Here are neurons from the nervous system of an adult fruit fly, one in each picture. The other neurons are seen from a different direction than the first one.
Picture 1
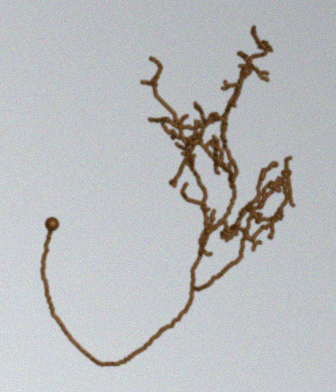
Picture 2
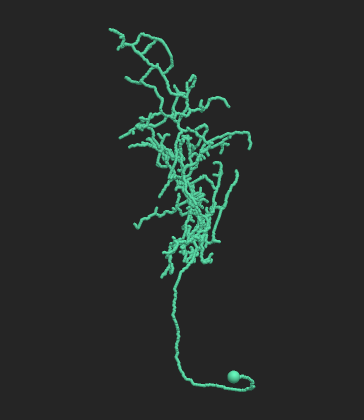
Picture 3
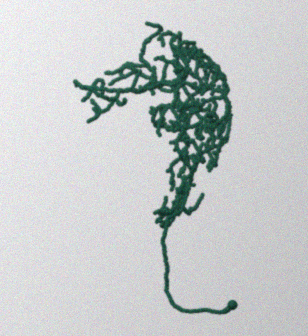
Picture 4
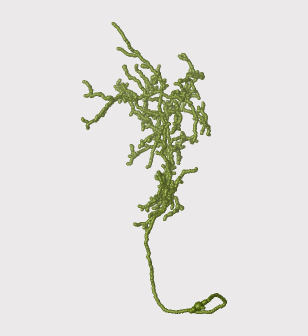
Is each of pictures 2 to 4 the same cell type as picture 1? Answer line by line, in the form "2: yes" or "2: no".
2: no
3: no
4: no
